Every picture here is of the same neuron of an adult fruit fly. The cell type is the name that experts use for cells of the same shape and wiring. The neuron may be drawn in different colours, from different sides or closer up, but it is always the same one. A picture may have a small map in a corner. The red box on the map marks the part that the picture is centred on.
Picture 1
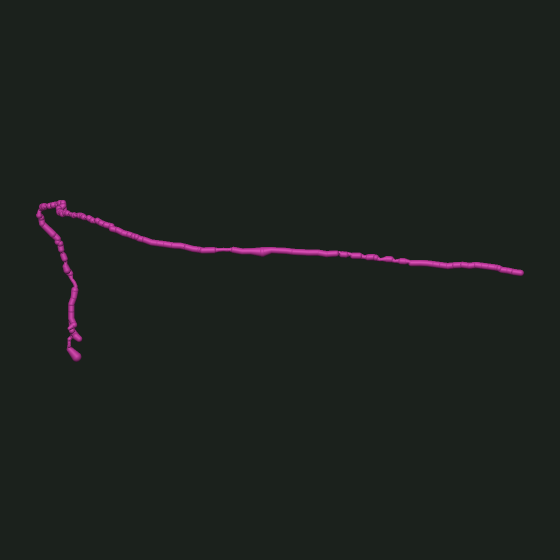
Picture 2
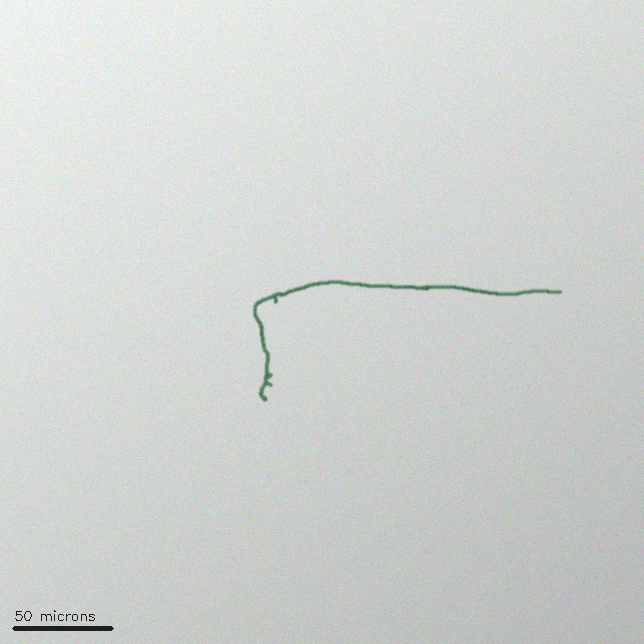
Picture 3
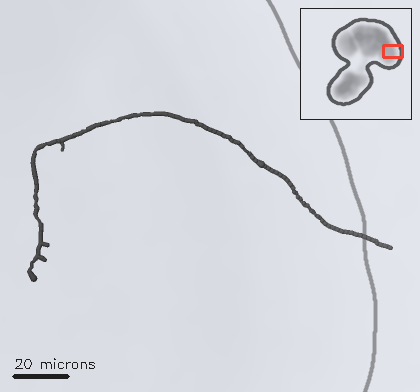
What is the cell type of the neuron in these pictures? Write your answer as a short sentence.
The cell type is HBeyelet.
